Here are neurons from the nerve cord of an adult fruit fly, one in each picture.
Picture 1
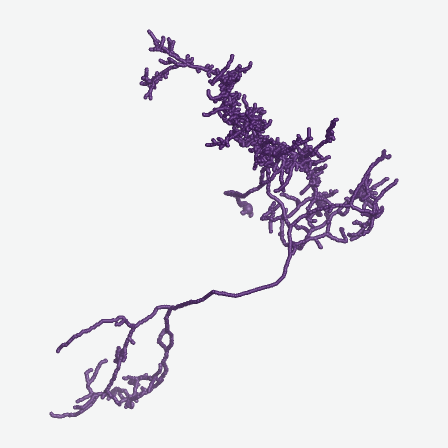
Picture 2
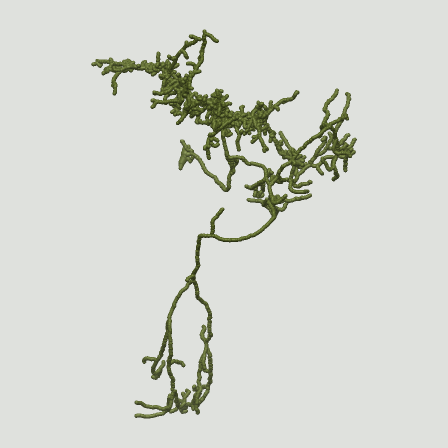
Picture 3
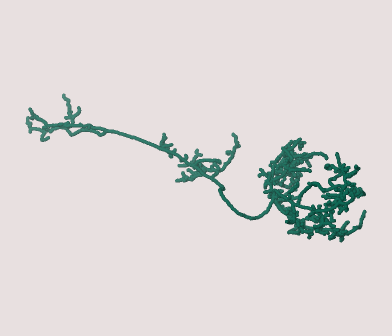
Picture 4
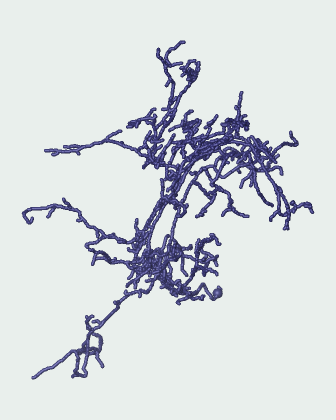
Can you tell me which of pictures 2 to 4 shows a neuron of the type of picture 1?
2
